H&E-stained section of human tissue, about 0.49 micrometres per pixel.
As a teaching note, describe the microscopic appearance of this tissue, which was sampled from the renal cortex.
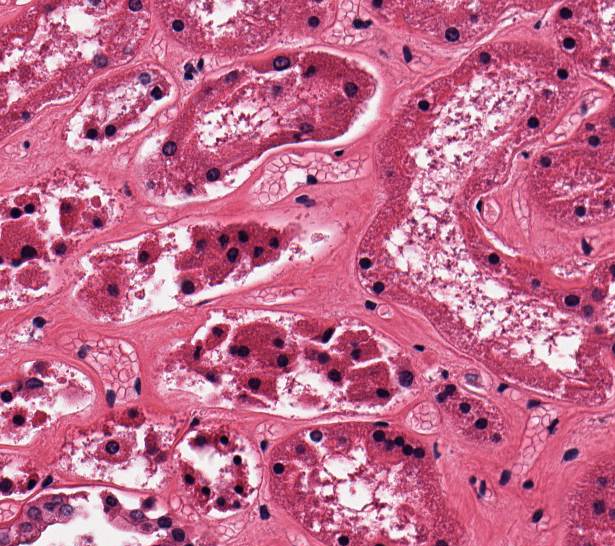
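Here, closely packed rounded and elongated cell-filled units fill the whole field, separated by thin stroma strands. Notice their cells: abundant granular eosinophilic cytoplasm, round dark nuclei, mostly one per cell. Between units, the stroma is pink, wavy and fibrous, with scattered elongated dark nuclei.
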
